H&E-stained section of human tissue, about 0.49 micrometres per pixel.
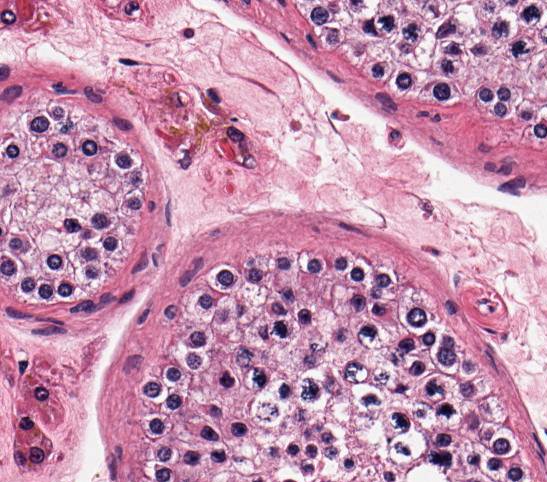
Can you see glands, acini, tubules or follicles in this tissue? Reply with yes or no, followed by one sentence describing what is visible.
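Yes. The field shows cross-sections of rounded tubules, a large one filling the lower half and smaller ones at the upper left and upper right.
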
